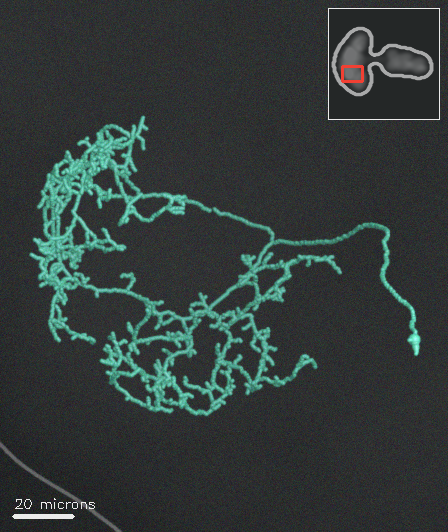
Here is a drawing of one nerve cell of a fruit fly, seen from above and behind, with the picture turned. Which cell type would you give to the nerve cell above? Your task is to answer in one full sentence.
This nerve cell represents the cell type AVLP557.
